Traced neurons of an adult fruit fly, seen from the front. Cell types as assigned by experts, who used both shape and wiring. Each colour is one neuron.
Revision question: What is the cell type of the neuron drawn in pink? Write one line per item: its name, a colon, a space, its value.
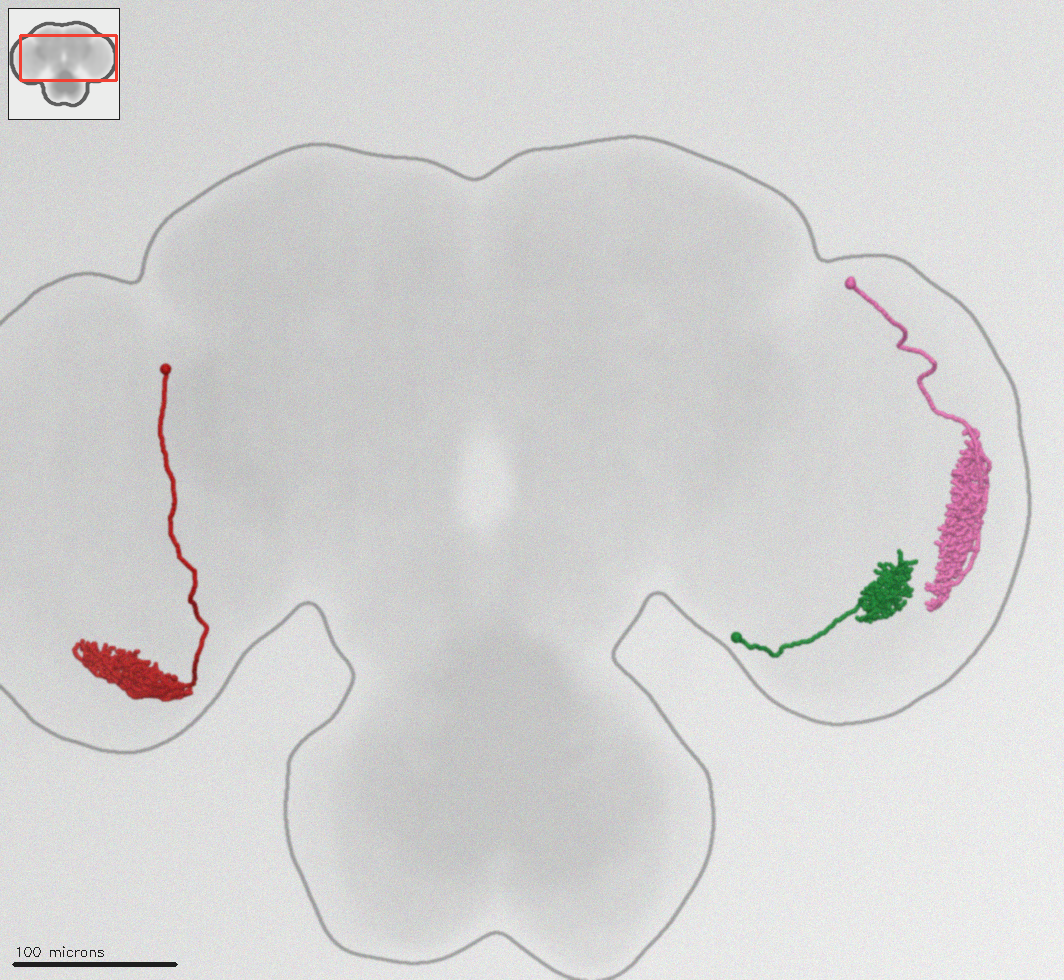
cell type: Pm2b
